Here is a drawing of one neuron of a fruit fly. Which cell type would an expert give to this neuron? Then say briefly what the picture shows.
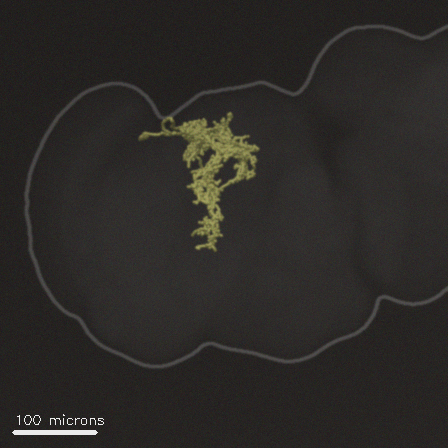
It is of cell type GNG584. It is a central-brain intrinsic neuron. By the scale bar it is about 170 microns tall in this view. As drawn here it is about as wide as it is tall.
